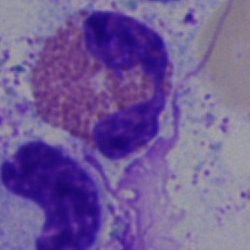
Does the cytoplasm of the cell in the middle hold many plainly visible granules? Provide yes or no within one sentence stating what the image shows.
Yes, the cytoplasm of this cell holds many visible granules.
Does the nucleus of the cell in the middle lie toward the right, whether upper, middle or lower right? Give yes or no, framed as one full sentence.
Yes, its nucleus sits toward the right side of the cell.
